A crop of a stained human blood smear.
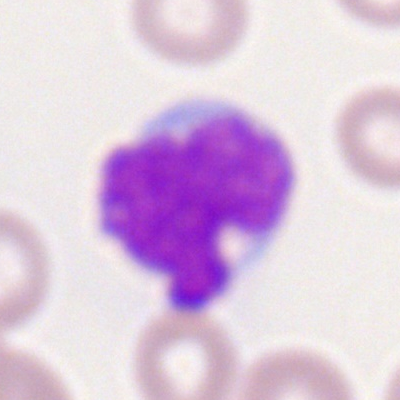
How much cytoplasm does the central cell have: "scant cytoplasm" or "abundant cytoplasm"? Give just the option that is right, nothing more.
Scant cytoplasm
